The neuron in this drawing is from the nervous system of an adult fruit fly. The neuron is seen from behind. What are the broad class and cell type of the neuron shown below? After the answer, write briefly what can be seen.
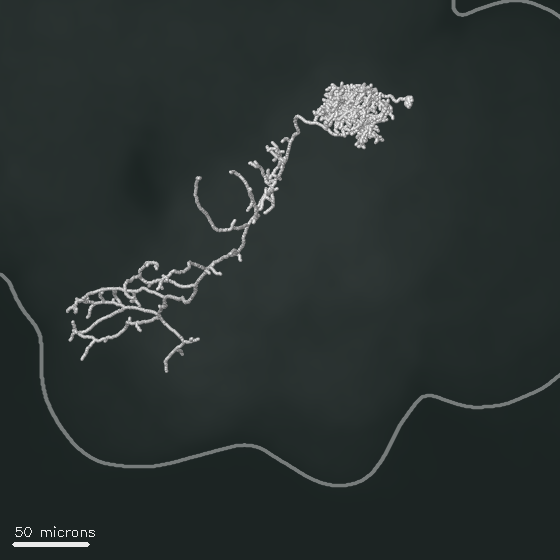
Its broad class is nerve-cord intrinsic neuron. It is of cell type INXXX096. From left to right in the picture it spans about 250 microns. Dozens of branch ends can be seen.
